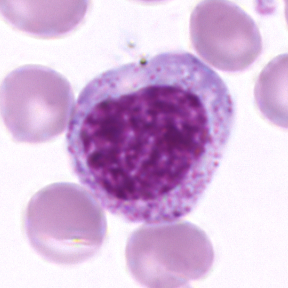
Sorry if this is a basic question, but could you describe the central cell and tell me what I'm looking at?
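See how the outline is rounded but has a few blunt corners? The widest rim of cytoplasm sits above the nucleus, and fine pink-purple granules are scattered all through that cytoplasm, with no vacuoles. That one's a myelocyte.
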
